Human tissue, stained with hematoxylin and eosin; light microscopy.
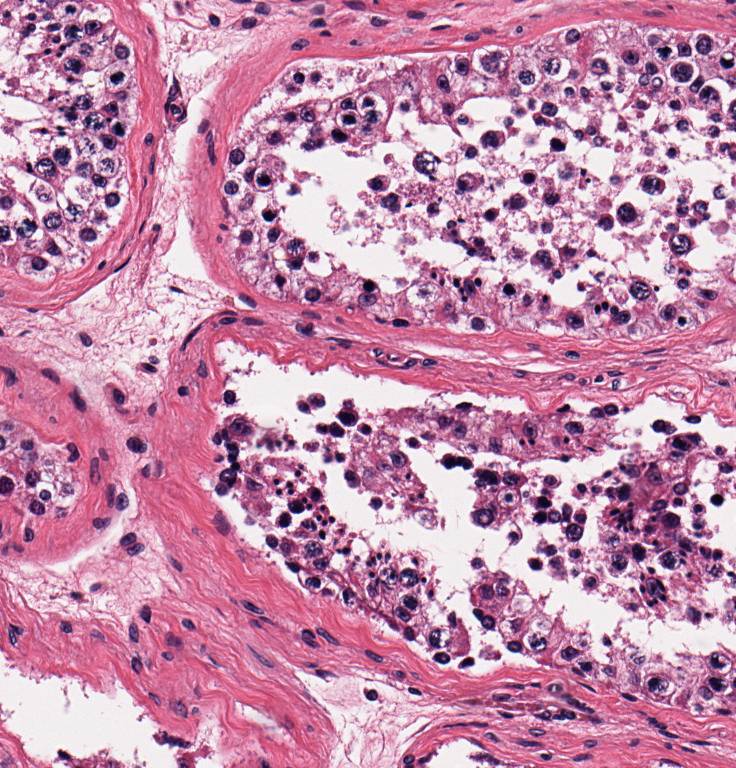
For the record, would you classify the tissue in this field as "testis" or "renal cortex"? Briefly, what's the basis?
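This is testis. What decides is that the tubules are lined by several layers of rounded cells rather than a single layer. Cross-sections of rounded and elongated tubules fill the field, the two largest across the upper and lower right. The lower tubule's lumen holds loose detached clusters of cells, many with small dark shrunken nuclei.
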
